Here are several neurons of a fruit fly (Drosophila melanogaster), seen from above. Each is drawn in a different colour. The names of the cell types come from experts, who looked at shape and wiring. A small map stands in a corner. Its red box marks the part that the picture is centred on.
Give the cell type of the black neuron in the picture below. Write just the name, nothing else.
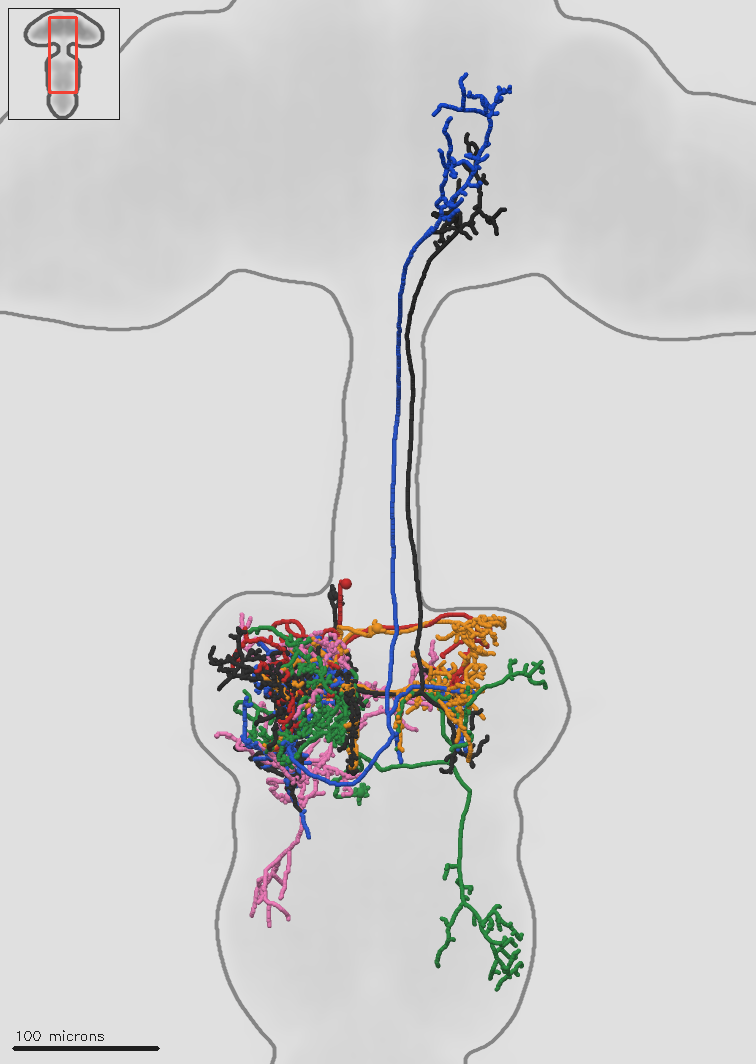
AN07B017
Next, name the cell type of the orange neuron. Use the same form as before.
IN01A025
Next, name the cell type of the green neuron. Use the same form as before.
IN12B014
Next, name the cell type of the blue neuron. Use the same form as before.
AN06A015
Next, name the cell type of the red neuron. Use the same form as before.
IN01A083_b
